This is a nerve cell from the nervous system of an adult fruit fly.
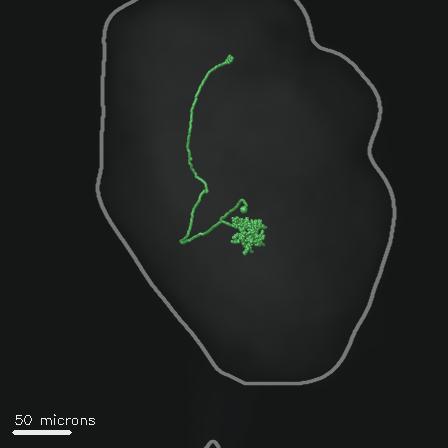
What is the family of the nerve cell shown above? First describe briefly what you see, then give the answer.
The cell body is in the middle of the picture. From top to bottom in the picture it spans about 180 microns. Its broad class is visual projection neuron. The family is MeTu.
